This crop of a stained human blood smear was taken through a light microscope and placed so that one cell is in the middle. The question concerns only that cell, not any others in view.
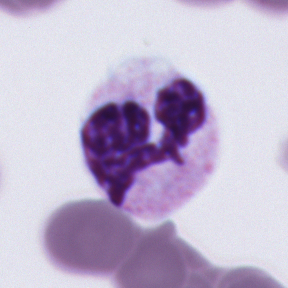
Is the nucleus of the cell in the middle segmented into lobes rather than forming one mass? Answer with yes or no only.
Yes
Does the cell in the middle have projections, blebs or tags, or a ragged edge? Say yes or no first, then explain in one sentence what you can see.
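No. The cell outline is smooth and round to slightly oval.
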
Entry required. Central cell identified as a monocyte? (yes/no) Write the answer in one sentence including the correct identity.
No, instead of a monocyte, the centred cell represents a segmented neutrophil.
